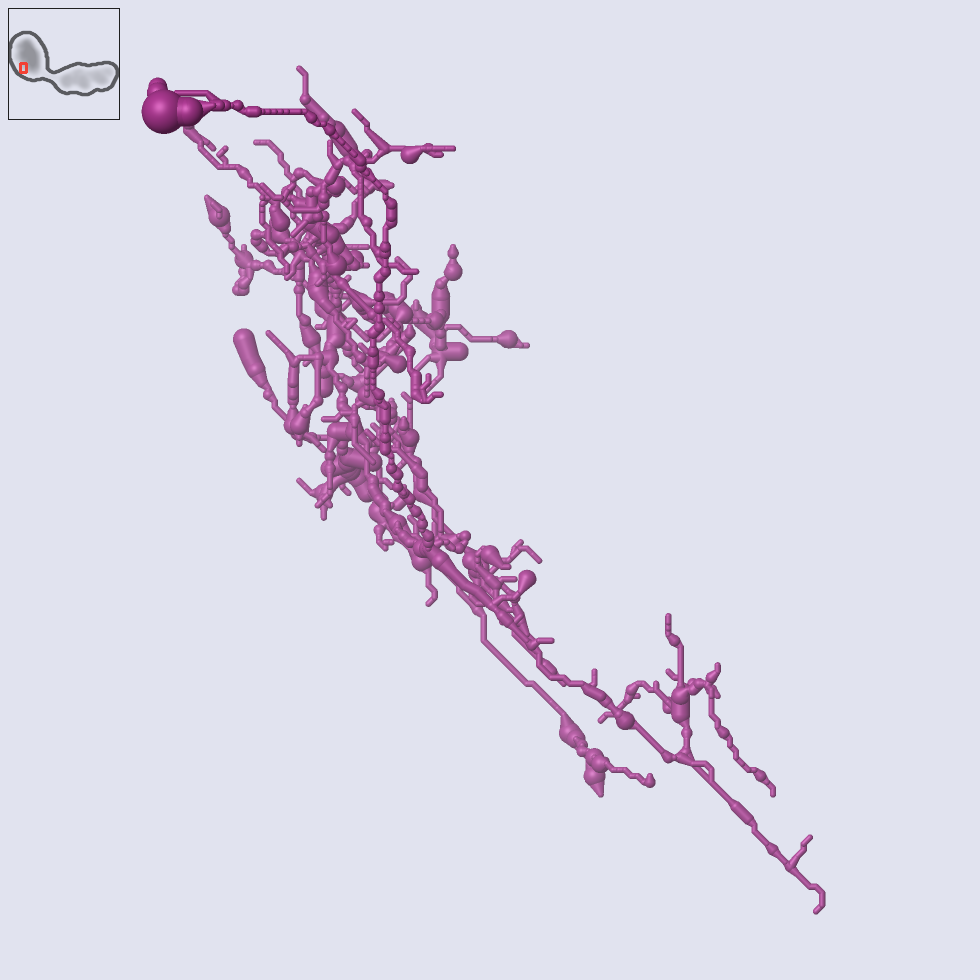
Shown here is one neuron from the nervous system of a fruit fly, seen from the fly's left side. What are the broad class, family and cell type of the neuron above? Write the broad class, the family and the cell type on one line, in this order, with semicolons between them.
central-brain intrinsic neuron; hemilineage MD_SA1; GNG465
